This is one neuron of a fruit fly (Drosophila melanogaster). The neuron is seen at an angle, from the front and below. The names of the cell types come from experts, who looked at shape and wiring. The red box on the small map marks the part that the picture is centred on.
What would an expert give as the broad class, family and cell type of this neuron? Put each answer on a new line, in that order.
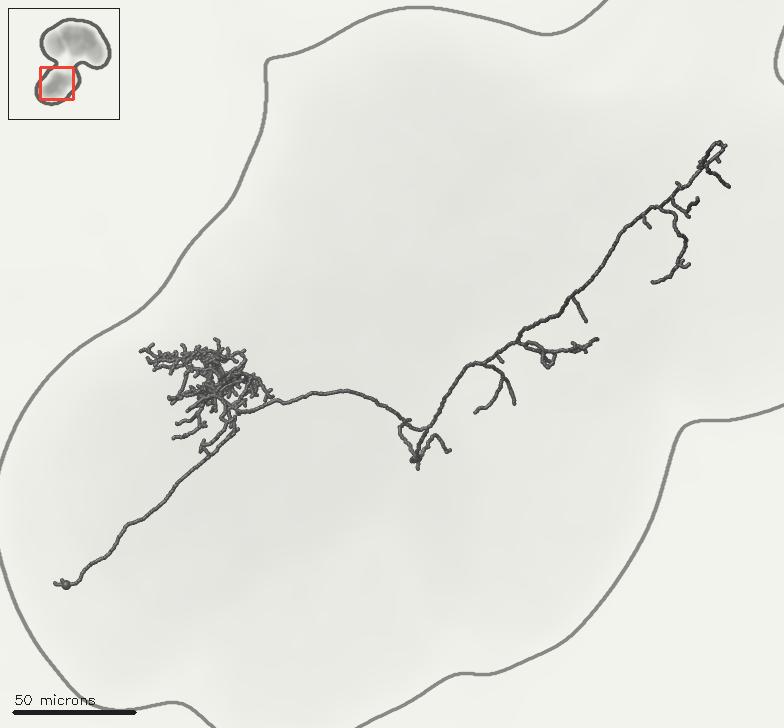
nerve-cord intrinsic neuron
hemilineage 08B
IN08B058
